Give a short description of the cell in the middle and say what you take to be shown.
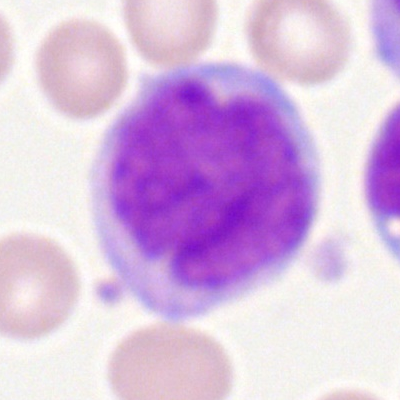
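A roughly round, smooth outline encloses a nucleus that fills most of the cell. At the top edge of the nucleus there is a small notch. The cytoplasm shows no visible granules. This cell is a monocyte.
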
